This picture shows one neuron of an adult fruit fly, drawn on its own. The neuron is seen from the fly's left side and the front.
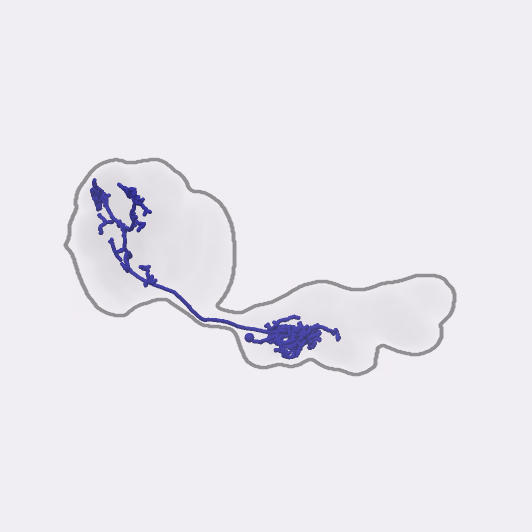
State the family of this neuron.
hemilineage 08B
